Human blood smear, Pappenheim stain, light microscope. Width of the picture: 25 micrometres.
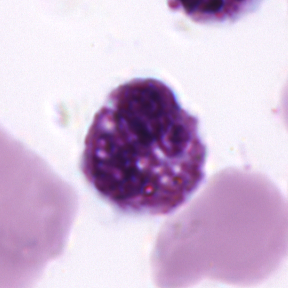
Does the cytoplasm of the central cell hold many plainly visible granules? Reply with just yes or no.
Yes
